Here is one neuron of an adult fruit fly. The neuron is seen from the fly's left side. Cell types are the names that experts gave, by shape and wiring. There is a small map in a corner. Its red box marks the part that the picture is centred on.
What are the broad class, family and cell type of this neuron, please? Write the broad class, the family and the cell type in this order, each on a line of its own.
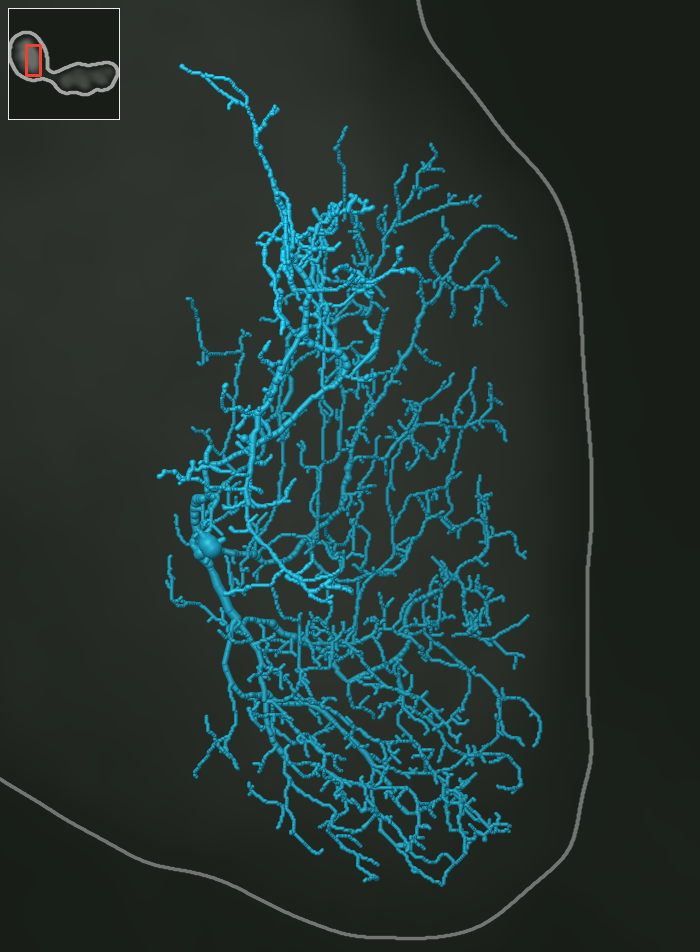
visual projection neuron
MeVP
MeVP26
